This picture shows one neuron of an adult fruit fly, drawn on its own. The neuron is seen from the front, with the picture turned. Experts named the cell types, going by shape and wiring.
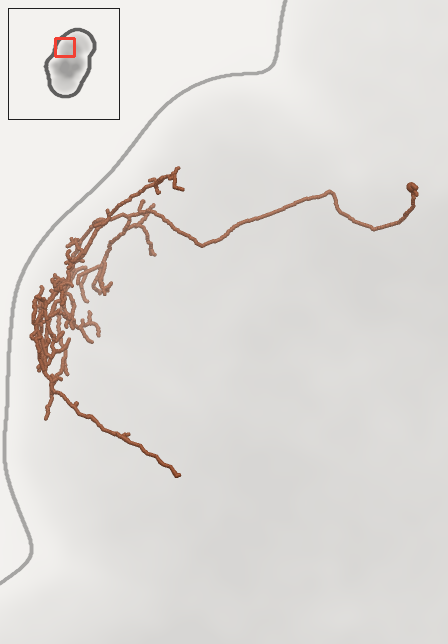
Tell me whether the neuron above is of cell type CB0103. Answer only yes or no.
yes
